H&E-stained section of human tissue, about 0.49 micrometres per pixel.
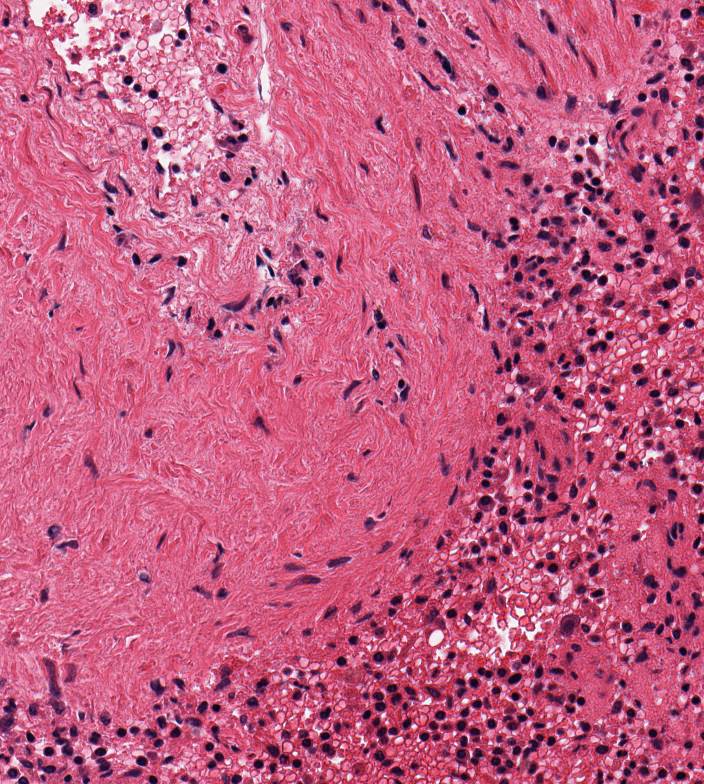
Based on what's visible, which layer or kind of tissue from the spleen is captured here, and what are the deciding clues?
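The fibrous area filling the left and centre is dense connective tissue. Its collagen fibres are wavy and run in swirling, interlacing bundles, with spindle-shaped dark nuclei sparsely scattered through them.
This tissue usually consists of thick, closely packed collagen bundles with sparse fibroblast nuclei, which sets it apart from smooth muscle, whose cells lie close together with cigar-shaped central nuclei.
Along the right and bottom edges, a densely cellular zone is crowded with small, round, dark-staining nuclei.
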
